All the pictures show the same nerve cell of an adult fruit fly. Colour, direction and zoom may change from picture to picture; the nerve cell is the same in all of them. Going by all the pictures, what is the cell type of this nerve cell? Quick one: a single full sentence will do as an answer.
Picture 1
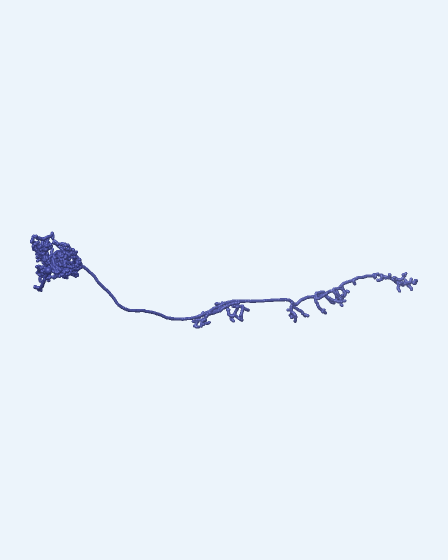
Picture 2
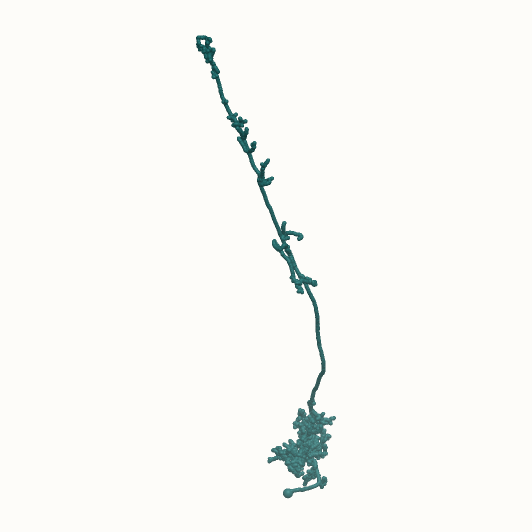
The nerve cell is categorized under cell type DNge139.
